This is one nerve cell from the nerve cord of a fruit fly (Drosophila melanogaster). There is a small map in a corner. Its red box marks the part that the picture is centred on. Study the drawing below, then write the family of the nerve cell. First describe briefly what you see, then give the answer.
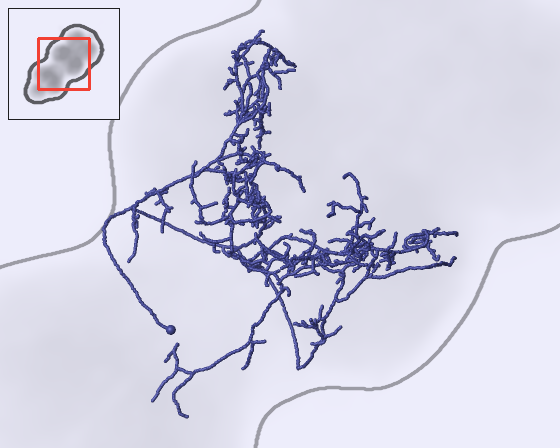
Dozens of branch ends can be seen. In this view it is about as wide as it is tall. It is a nerve-cord intrinsic neuron. Its family is hemilineage 19B.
